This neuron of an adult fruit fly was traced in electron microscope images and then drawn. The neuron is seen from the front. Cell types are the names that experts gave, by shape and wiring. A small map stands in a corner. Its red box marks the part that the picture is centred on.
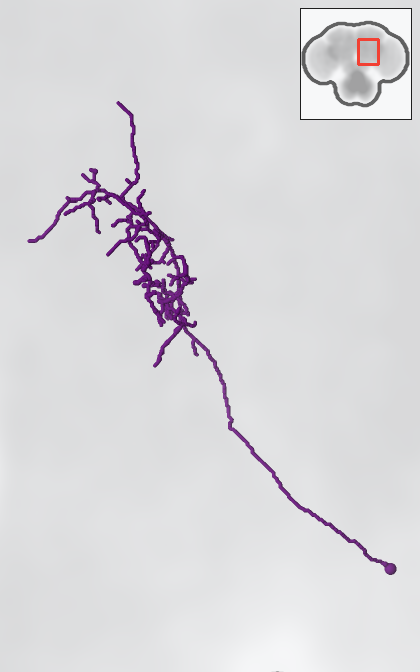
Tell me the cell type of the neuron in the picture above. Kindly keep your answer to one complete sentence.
Regarding its cell type, the neuron is CB2066.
